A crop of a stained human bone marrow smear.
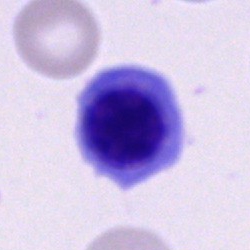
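Erythroblast in a stained bone marrow smear (central cell). Its outline is irregular, with a small pointed bulge at the bottom. The chromatin stains dark purple. The cytoplasm is blue and contains no visible granules.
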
